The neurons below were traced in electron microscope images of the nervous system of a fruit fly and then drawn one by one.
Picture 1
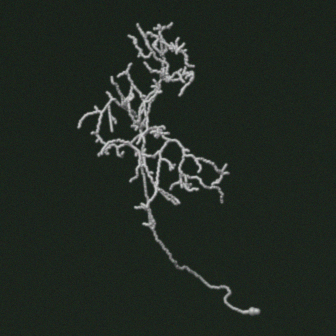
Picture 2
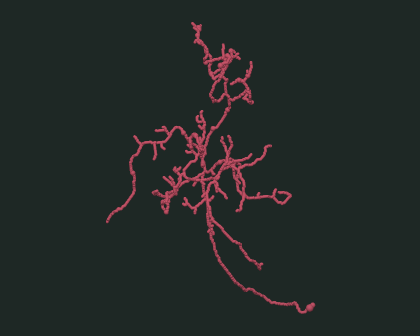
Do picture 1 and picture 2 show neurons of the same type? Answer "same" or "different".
same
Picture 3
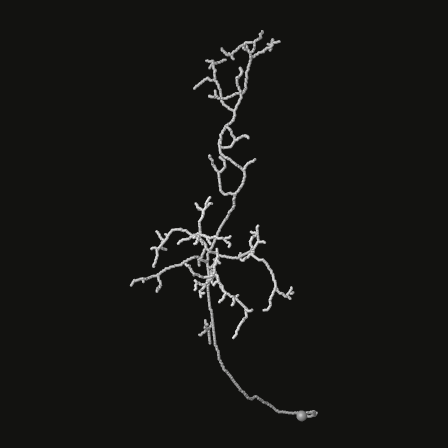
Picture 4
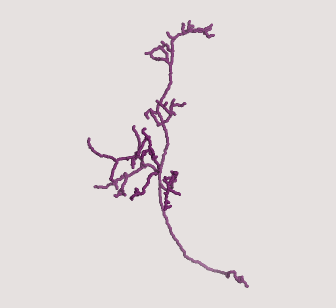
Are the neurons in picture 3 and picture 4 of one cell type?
same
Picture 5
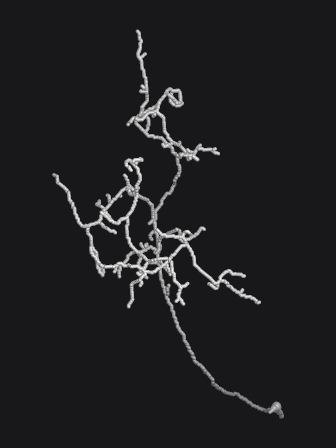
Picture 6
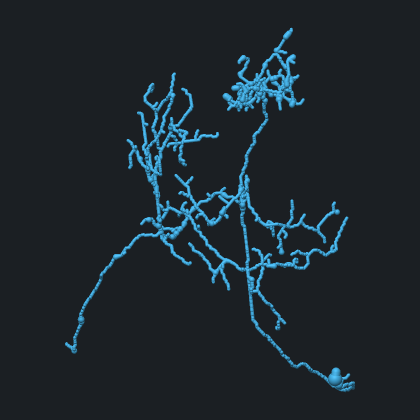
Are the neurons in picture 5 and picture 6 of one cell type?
different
